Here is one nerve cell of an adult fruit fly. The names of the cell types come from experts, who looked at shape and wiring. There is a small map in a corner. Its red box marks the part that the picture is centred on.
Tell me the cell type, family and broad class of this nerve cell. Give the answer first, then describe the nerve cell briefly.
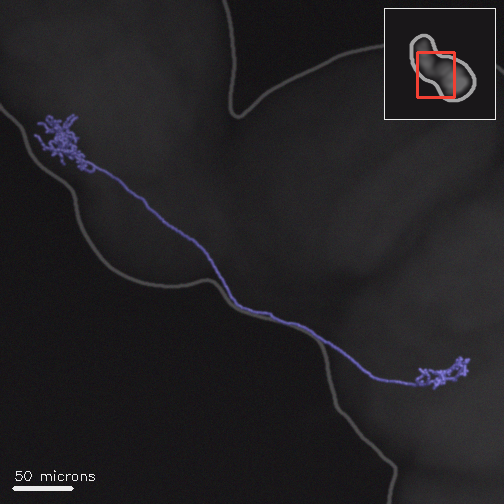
Its cell type is AN01B018. The family is hemilineage 01B. Its broad class is ascending neuron. From left to right in the picture it spans about 400 microns. As drawn here it is wider than it is tall.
